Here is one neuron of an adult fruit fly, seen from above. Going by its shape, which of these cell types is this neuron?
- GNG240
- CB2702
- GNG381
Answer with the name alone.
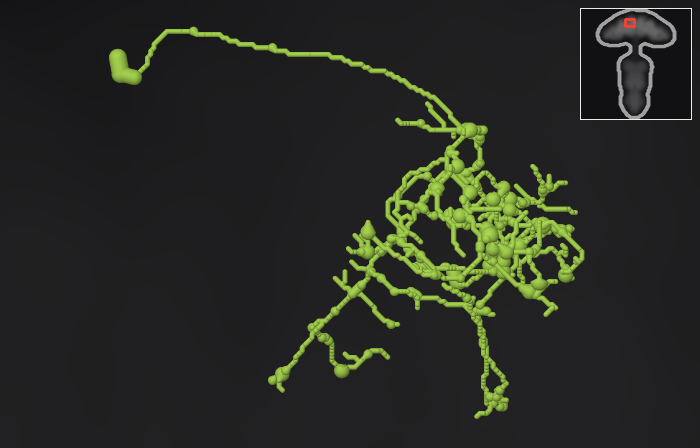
GNG381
